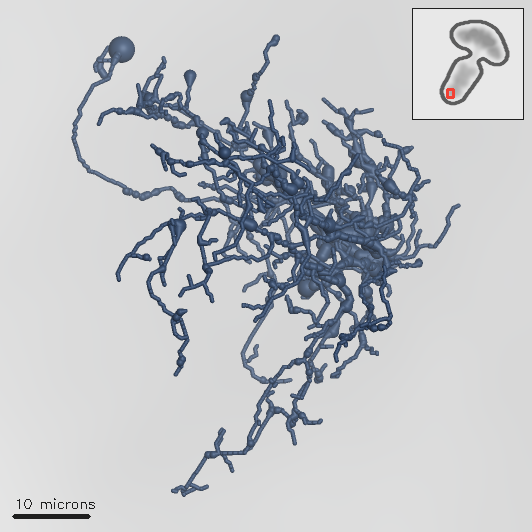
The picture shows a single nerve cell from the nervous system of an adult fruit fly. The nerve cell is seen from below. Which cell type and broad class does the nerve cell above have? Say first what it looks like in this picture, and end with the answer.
It is in the nerve cord and does not reach the brain. The cell body is at the upper left of the picture. From top to bottom in the picture it spans about 60 microns. It is of cell type INXXX363. Its broad class is nerve-cord intrinsic neuron.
